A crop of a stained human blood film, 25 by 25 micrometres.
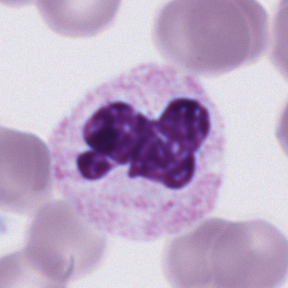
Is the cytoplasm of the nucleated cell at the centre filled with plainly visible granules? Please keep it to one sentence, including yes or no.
Yes, the cytoplasm of the cell is rich in visible granules.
